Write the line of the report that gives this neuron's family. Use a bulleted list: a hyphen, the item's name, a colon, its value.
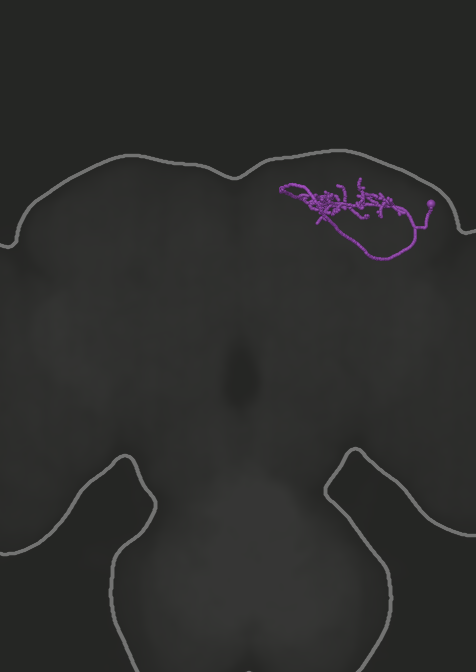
- family: hemilineage LHl2_dorsal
